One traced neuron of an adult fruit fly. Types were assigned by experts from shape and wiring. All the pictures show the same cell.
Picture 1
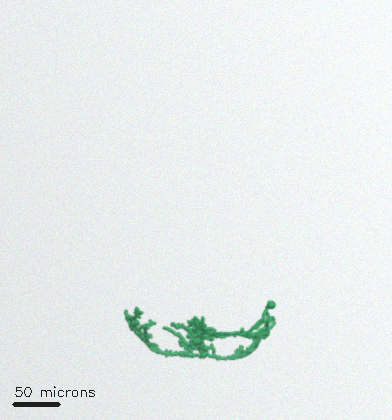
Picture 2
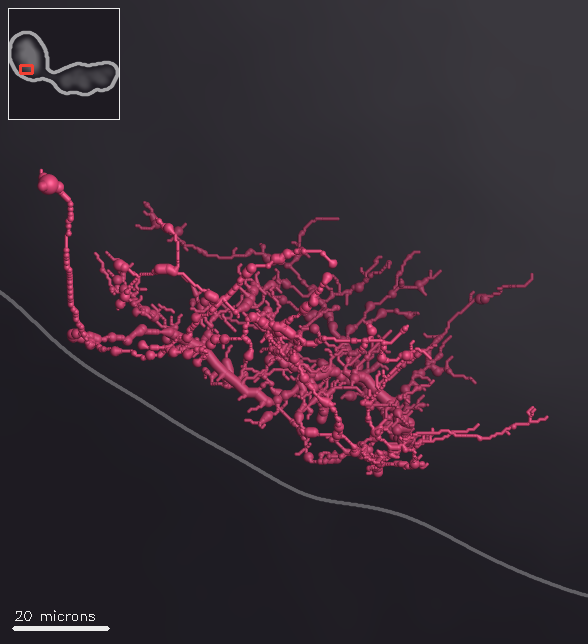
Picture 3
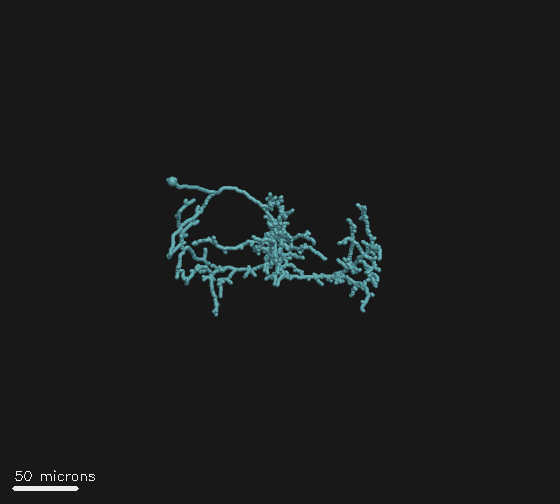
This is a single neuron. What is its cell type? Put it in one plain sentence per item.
The cell type is GNG243.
